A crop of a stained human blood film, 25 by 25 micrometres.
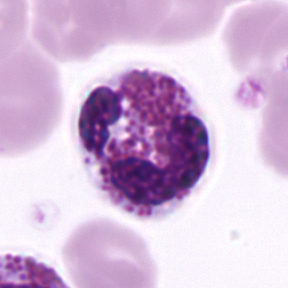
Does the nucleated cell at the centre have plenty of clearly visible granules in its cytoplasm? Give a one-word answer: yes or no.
Yes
